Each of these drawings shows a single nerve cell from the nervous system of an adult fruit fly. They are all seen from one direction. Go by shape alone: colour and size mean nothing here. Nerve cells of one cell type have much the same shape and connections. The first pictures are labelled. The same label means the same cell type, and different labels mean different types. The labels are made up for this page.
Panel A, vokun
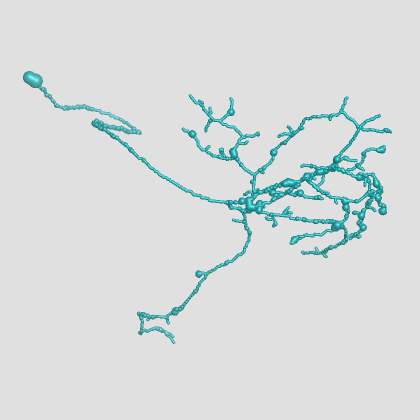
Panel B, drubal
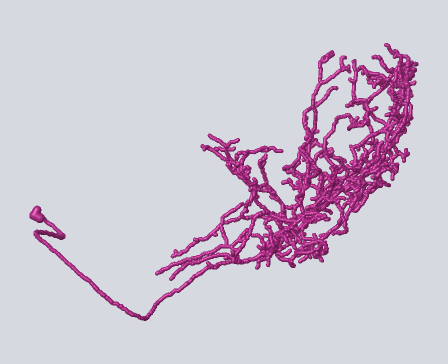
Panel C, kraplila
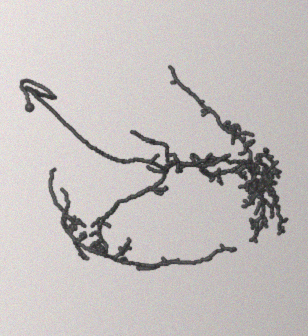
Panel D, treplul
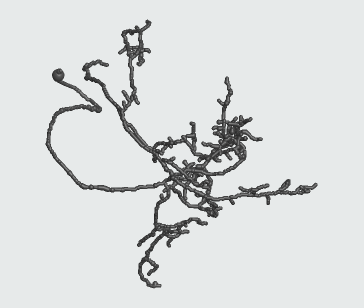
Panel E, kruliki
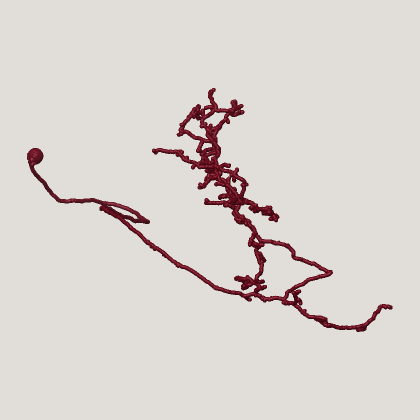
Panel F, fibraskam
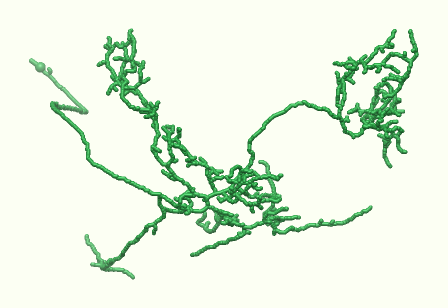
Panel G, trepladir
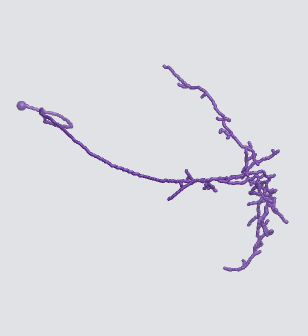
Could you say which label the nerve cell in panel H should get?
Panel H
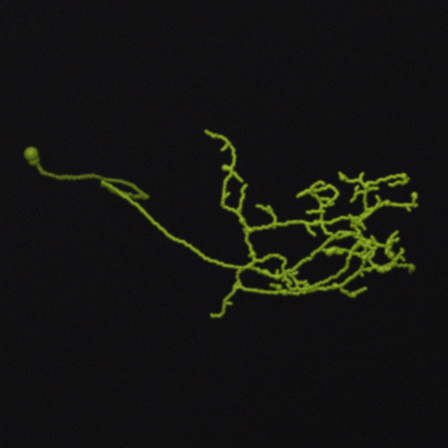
vokun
